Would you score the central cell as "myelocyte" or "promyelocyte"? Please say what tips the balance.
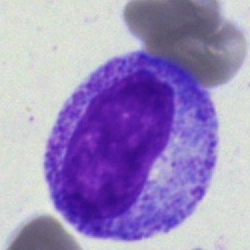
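This is a promyelocyte. Purple granules are scattered throughout its cytoplasm.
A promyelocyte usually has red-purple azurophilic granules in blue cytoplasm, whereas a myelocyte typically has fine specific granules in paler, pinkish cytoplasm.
The cell outline is oval and smooth, a paler zone of cytoplasm lies beside the nucleus on its right, and no clear vacuoles are seen.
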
